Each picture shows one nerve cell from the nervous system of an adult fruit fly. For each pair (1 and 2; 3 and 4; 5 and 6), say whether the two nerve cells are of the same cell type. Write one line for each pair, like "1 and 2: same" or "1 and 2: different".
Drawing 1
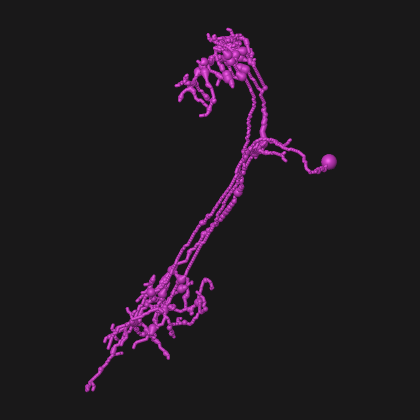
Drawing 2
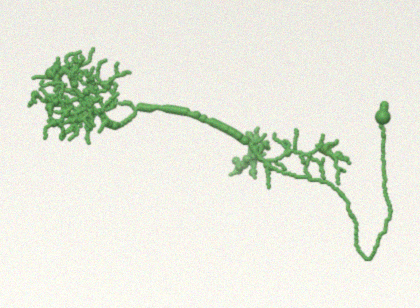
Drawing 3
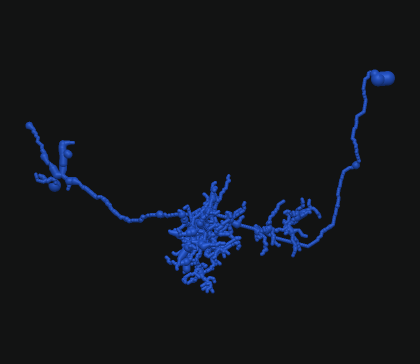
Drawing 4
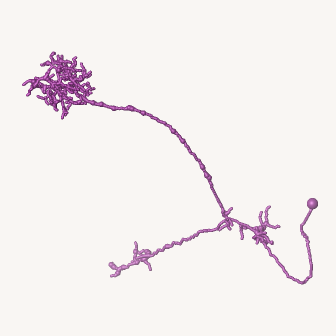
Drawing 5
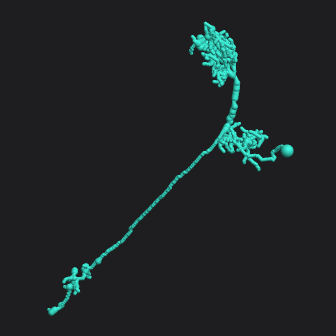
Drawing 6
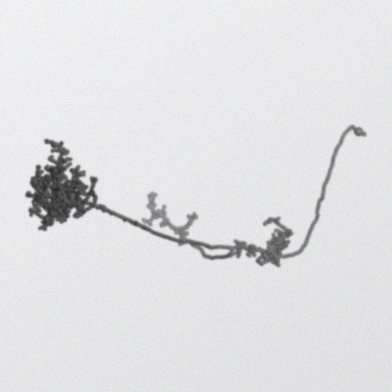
1 and 2: different
3 and 4: same
5 and 6: same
